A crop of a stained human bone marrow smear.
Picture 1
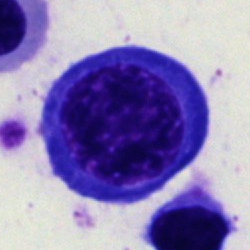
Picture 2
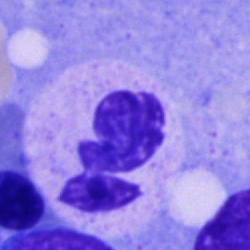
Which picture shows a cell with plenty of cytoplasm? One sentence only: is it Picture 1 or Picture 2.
There is broad cytoplasm around the nucleus of the cell in picture 2.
